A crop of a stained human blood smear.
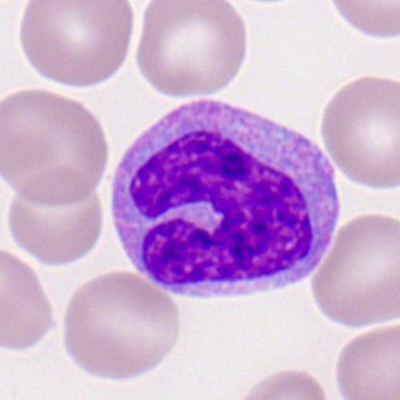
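Monocyte, the central cell in a stained human blood smear under the light microscope. The kidney-shaped nucleus has a deep notch opening to the left and fills most of the cell, leaving a rim of cytoplasm. The cytoplasm is pale lilac-blue and holds fine, dust-like purple granules.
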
